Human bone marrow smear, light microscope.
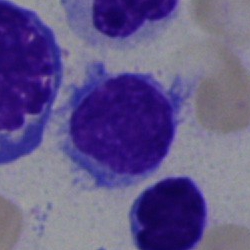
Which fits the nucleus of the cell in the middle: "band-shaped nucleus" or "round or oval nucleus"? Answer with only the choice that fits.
Round or oval nucleus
